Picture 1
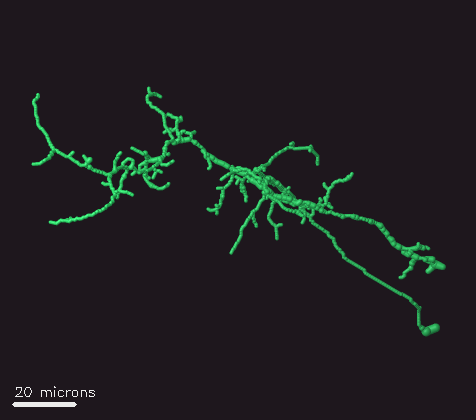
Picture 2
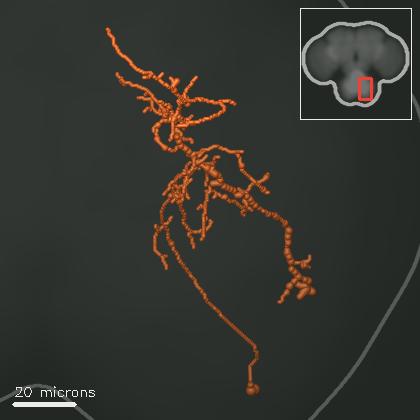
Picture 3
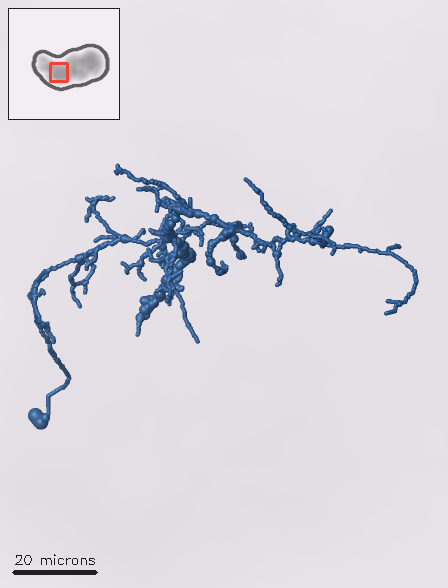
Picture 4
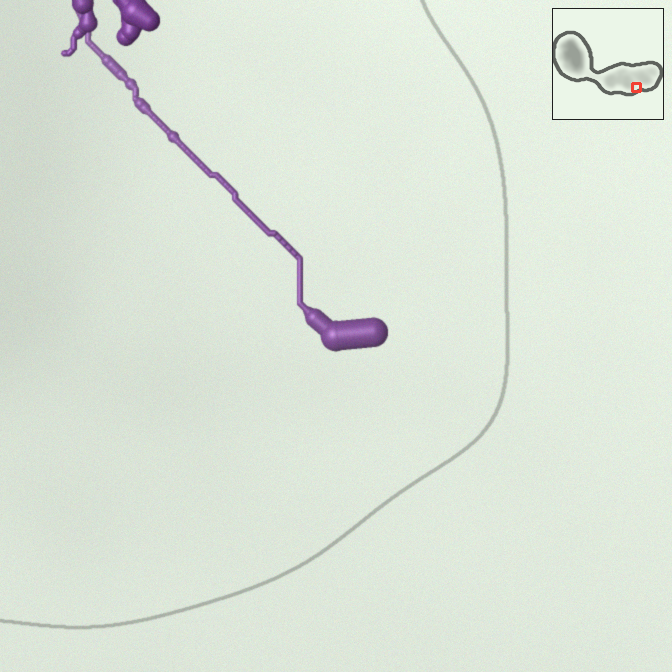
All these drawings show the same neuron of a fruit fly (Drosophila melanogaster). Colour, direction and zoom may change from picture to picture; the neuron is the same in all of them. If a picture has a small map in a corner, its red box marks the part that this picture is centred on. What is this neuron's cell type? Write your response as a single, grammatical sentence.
This neuron is a member of the IN21A087 cell type.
